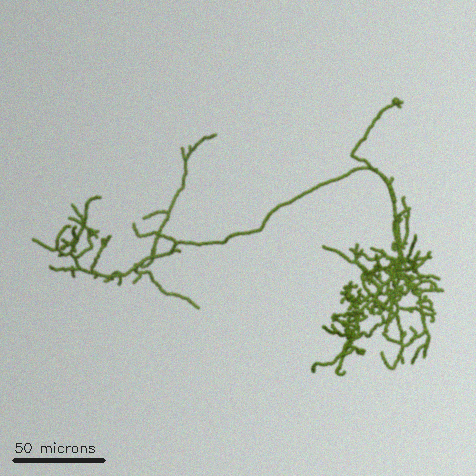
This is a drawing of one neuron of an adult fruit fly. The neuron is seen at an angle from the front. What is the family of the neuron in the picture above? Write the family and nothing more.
hemilineage VLPp2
